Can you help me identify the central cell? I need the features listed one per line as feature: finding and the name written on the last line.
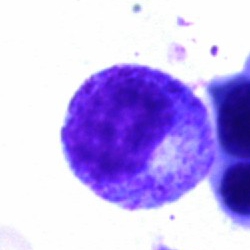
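Chromatin: dark purple and mottled, not smooth, as far as I can tell
Nucleus: a single mass, no segments
Placement: filling the upper-left part of the cell
Cytoplasm: a pale zone lying right against the nucleus
Name: myelocyte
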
